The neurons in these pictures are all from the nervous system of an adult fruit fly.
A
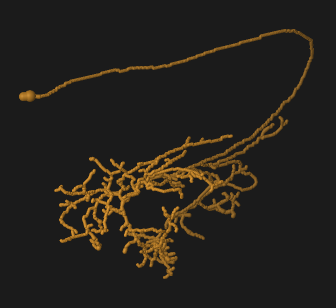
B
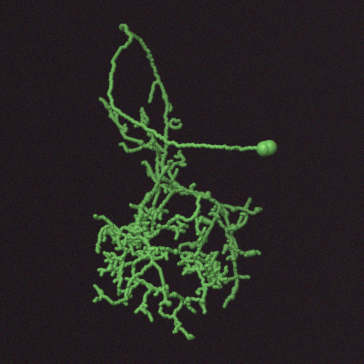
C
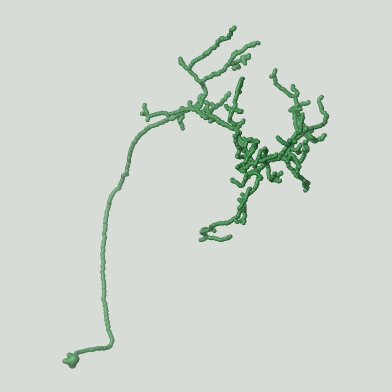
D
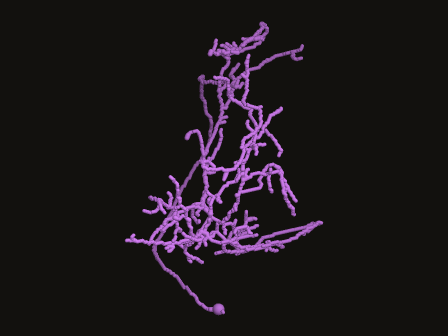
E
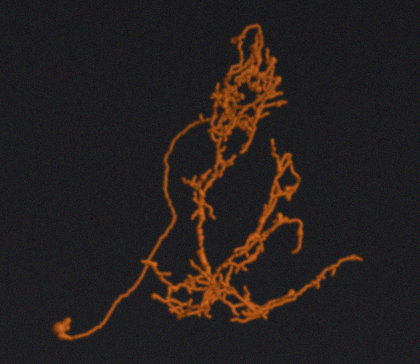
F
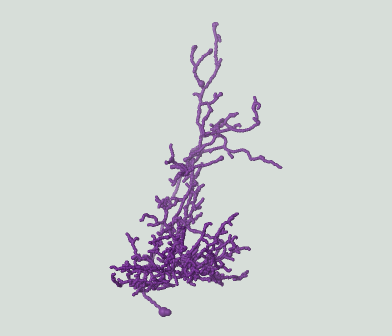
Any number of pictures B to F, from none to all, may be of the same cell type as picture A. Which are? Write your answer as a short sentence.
Picture C, picture D and picture E are of the same cell type.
